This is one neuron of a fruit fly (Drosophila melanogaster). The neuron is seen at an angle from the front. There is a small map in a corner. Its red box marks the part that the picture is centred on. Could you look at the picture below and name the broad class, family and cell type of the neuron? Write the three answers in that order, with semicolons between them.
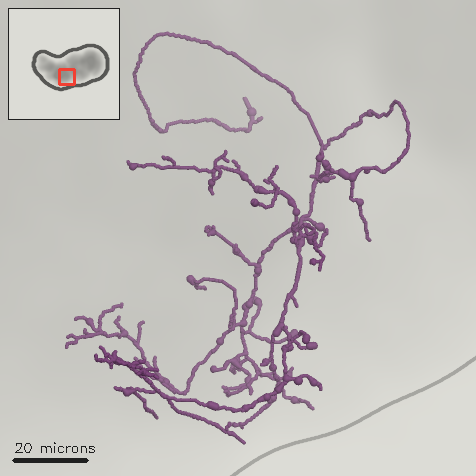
nerve-cord intrinsic neuron; hemilineage 03A; IN03A089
